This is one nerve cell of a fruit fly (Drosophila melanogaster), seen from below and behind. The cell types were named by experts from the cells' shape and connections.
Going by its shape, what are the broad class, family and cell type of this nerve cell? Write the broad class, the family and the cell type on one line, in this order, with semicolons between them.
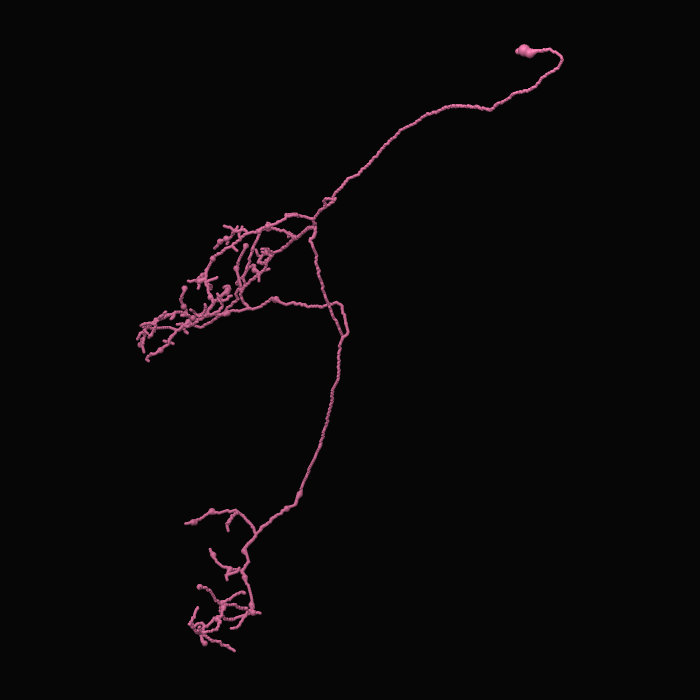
central-brain intrinsic neuron; hemilineage DM6_posterior; AVLP584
